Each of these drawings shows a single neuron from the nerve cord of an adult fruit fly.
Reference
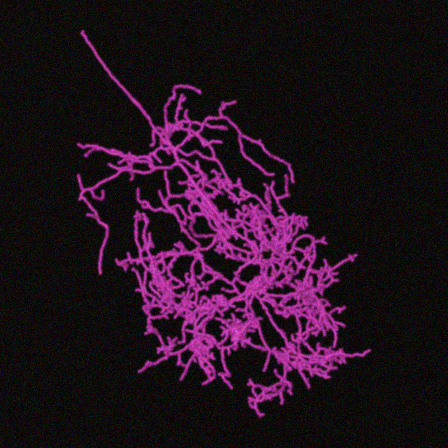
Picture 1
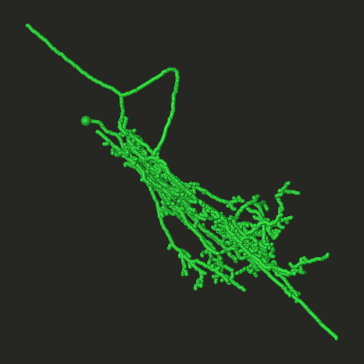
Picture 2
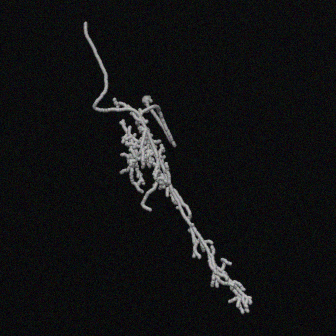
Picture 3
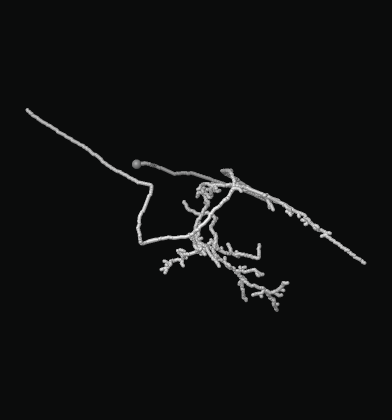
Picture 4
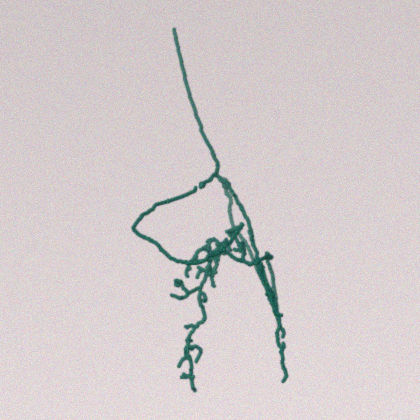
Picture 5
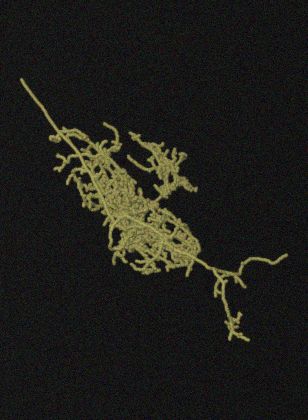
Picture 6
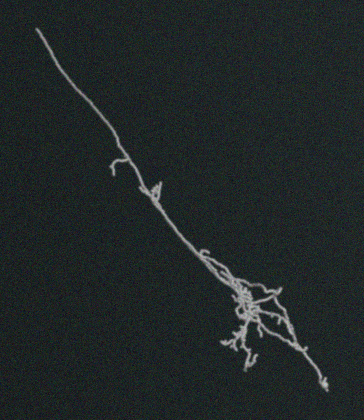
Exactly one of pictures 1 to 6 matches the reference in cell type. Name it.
Picture 5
